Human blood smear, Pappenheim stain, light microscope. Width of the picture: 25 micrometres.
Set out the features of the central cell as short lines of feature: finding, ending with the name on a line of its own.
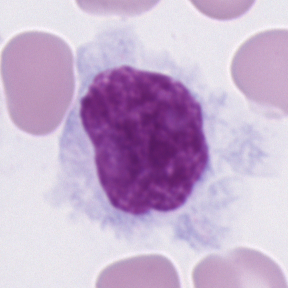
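Border: see how ragged it is, with fine hair-like projections of cytoplasm all around
Nucleus: a single roundish-oval mass, no lobes
Nuclear size: about 13 by 11 micrometres
Cytoplasm: a wide rim, broader on the right side than on the left
Colour and texture: pale greyish-blue, faintly streaky
Name: hairy cell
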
